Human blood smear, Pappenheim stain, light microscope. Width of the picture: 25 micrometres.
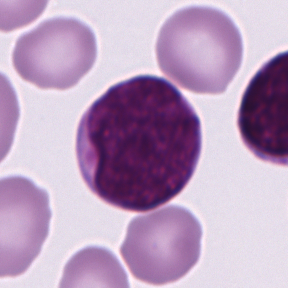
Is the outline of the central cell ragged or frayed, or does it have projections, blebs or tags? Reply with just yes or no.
No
